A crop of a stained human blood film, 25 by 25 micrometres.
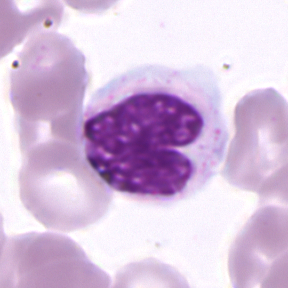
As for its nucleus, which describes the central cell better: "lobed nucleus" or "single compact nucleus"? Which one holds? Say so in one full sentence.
Its nucleus is formed by two or more separate lobes or segments.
